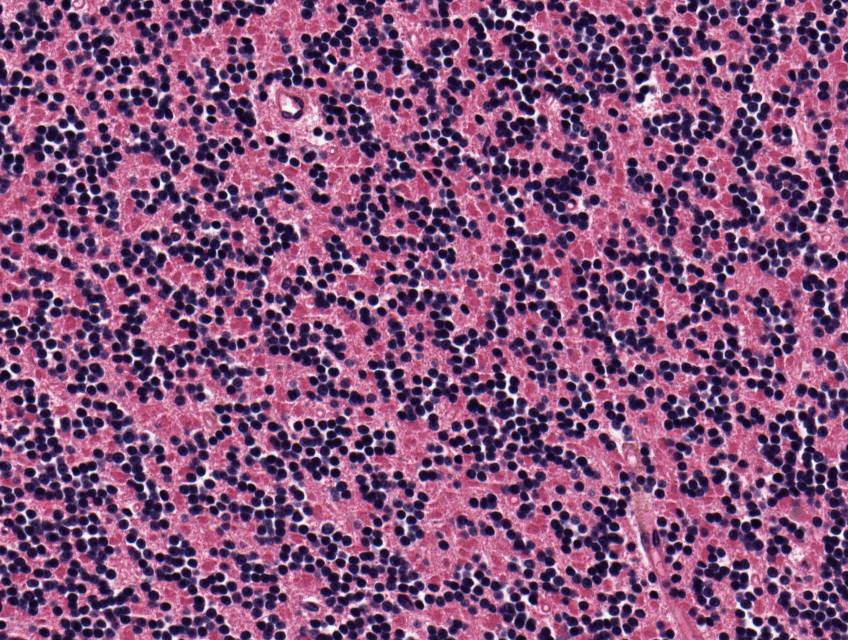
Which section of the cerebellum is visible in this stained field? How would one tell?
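Answer: the granular layer. Densely packed small, round, darkly stained nuclei of closely similar size fill the whole field in irregular clusters and cords. Between them lie scattered irregular pink, finely granular, cell-poor islands.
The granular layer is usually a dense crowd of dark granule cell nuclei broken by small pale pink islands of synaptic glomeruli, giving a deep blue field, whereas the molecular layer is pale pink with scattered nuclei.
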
